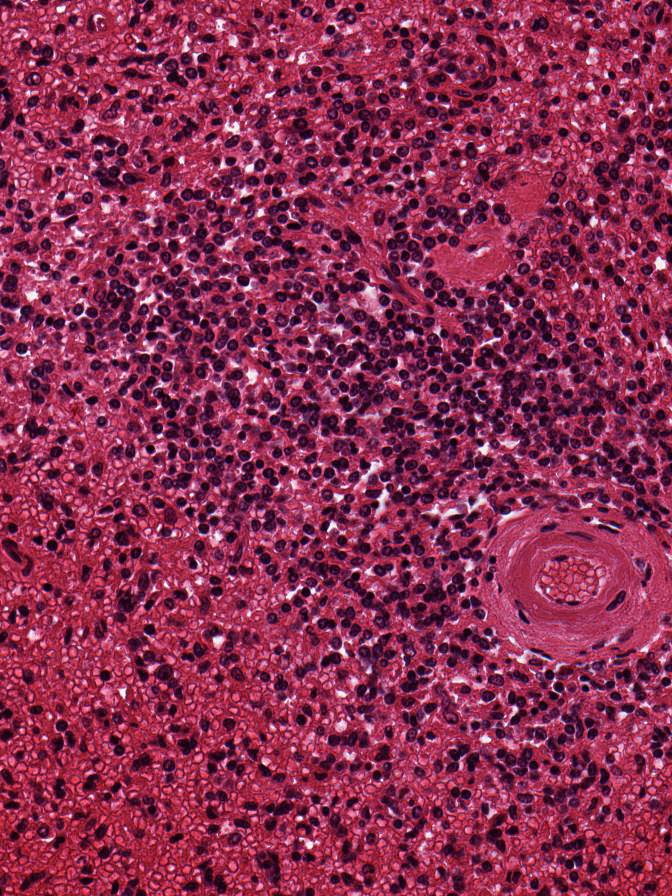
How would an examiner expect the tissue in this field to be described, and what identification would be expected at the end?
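A broad zone of densely packed dark nuclei runs through the middle of the field from top to lower right; it consists mainly of small lymphocytes with round, dark nuclei and scant cytoplasm. The left and lower left are crowded with pale pink, anucleate red blood cells, with scattered nucleated cells. The tissue is spleen.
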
